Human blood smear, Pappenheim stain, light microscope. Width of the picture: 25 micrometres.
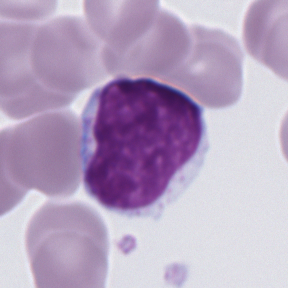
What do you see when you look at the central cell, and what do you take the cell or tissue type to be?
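There's a shallow notch on the left side of the nucleus, and I can't see any nucleoli. The cytoplasmic rim almost vanishes at the top but is widest at the lower right, where a few fine reddish-purple granules lie. It's a large granular lymphocyte.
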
